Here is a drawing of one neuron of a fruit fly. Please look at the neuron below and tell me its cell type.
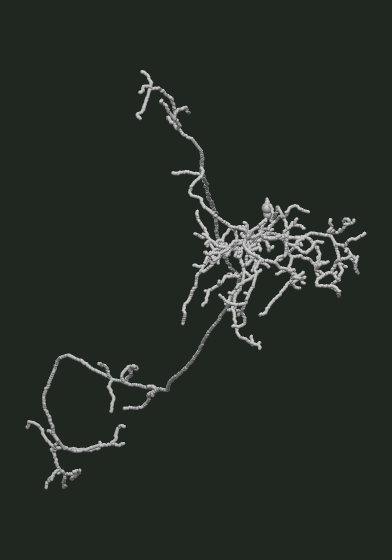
AN08B022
